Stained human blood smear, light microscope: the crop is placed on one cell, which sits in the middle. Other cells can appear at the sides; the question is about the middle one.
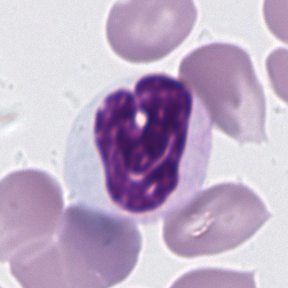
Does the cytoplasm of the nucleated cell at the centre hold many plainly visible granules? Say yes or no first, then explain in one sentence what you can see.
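No. No granules are visible in the cytoplasm.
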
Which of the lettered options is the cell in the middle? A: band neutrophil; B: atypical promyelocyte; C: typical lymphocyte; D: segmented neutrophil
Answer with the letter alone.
A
